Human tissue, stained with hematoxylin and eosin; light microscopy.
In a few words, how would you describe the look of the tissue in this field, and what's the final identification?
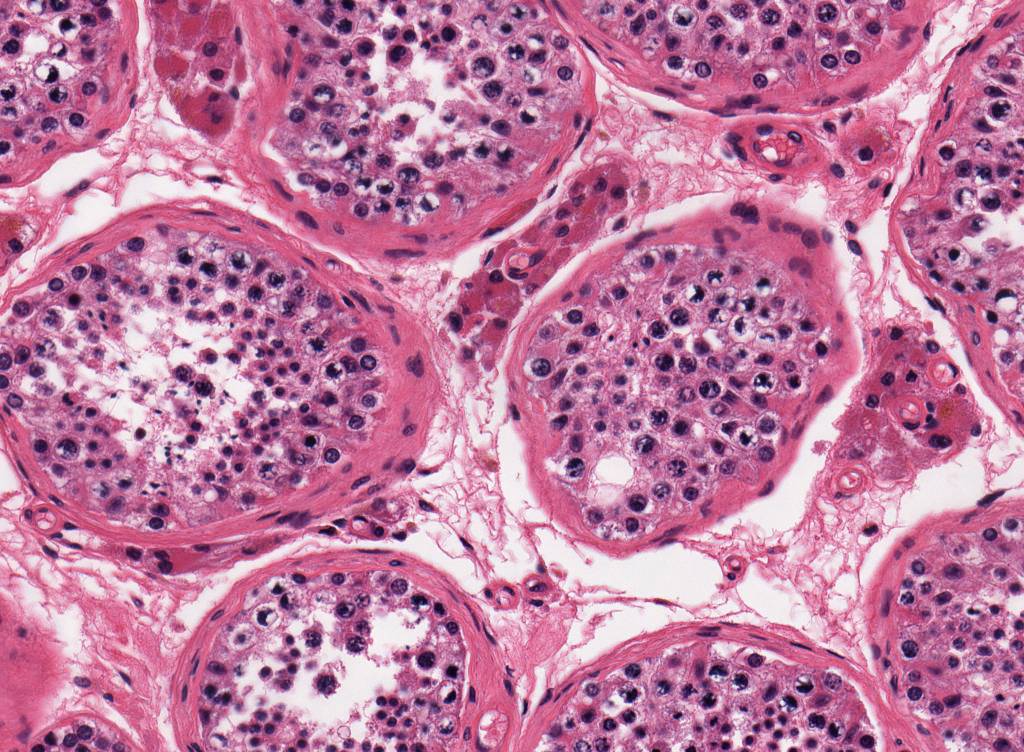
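So, rounded and oval tubular cross-sections fill the field, parted by narrow strips of interstitial tissue. Many layers of rounded cells line the tubules, and many have large round nuclei with coarse, dark, clumped chromatin. Their centres hold irregular pale spaces with loose, detached cells, not a clean open lumen. The interstitial stroma looks loose and wispy, fine pink fibrils with much clear space between them. It's testis.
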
